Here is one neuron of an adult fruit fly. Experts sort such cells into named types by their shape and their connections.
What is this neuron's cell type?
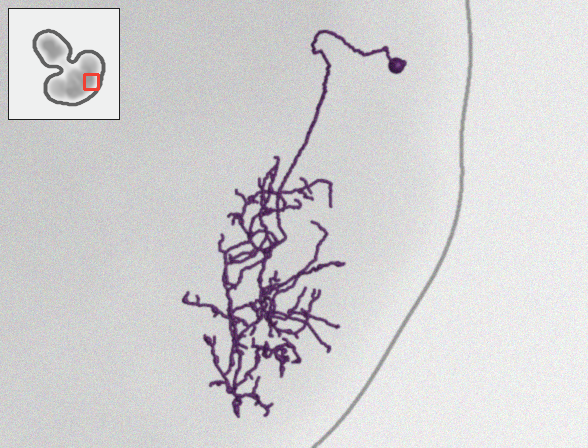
CB2154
